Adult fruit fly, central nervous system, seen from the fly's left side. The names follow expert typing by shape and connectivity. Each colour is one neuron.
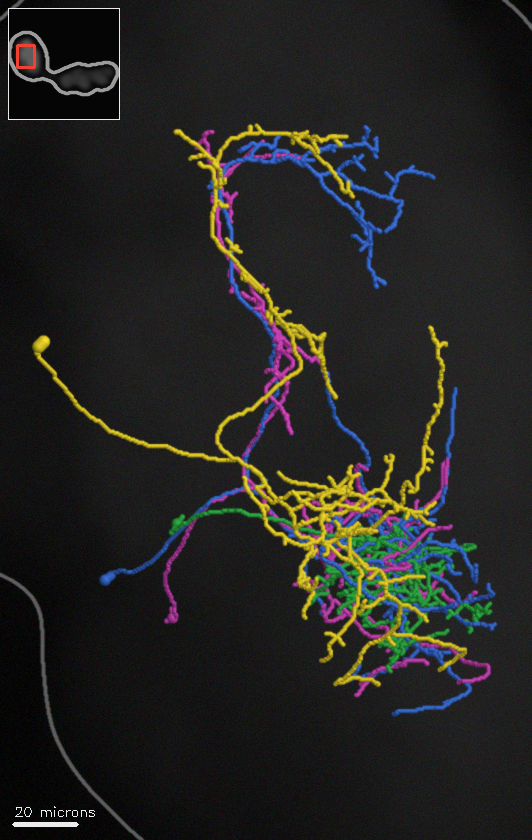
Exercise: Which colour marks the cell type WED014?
magenta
